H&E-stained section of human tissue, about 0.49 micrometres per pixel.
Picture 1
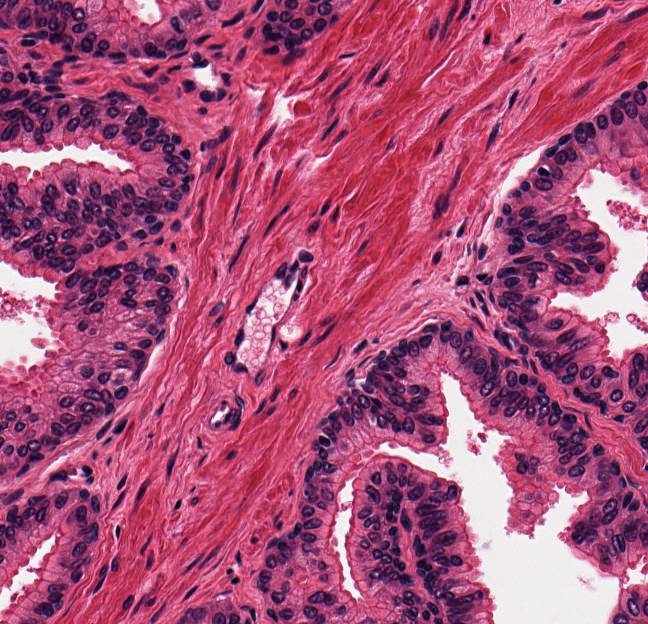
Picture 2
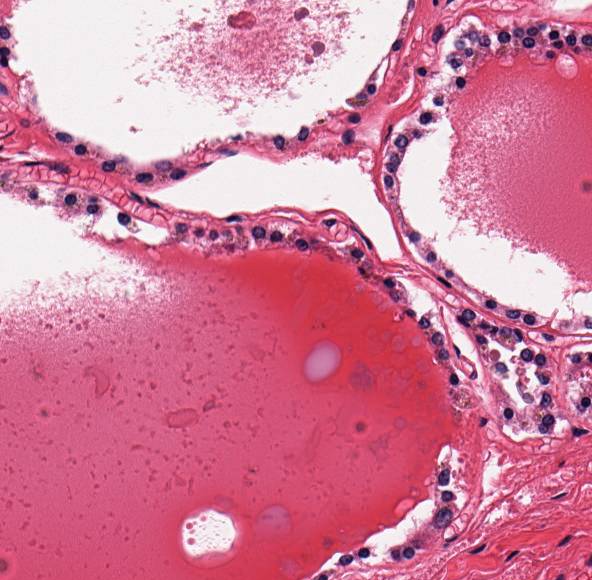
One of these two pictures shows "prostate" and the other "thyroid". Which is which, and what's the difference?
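Answer: picture 1 is prostate, picture 2 is thyroid. Prostate glands are lined by tall columnar epithelium forming papillary infoldings that project into the lumens, whereas the thyroid's few large rounded follicles, separated by thin partitions, have a single layer of flattened to low cuboidal cells. The prostatic epithelial nuclei are dark, oval and crowded; the thyroid nuclei are small, round and dark, sitting in one row without overlapping. The prostatic cells have pale pink, finely vacuolated cytoplasm. The stroma also differs: deeply eosinophilic smooth muscle bundles with elongated nuclei running along the long axis of the band in the prostate, against thin pink fibrous stroma in the thyroid that thickens somewhat at the lower right corner.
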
